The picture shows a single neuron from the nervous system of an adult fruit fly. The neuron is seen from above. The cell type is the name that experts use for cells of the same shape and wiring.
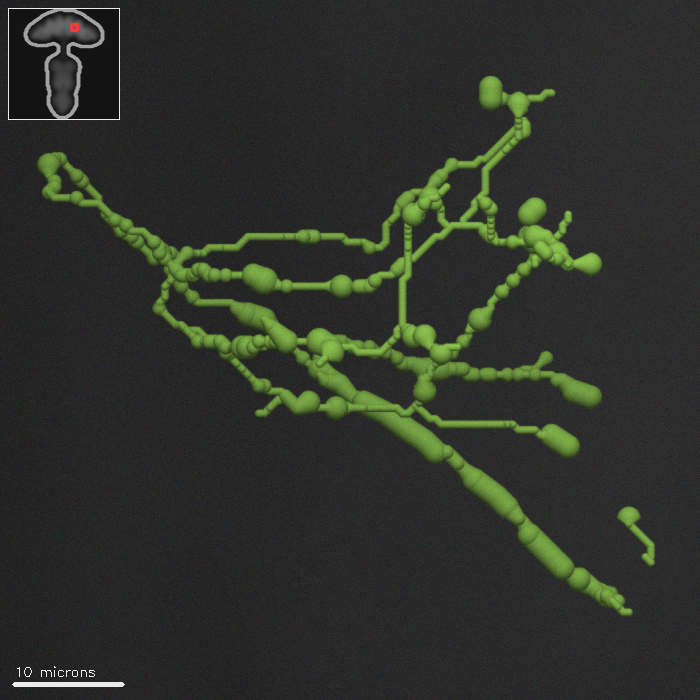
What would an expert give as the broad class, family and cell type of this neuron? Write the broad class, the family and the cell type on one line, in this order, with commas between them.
central-brain intrinsic neuron, hemilineage VLPd1, LHAD2e1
